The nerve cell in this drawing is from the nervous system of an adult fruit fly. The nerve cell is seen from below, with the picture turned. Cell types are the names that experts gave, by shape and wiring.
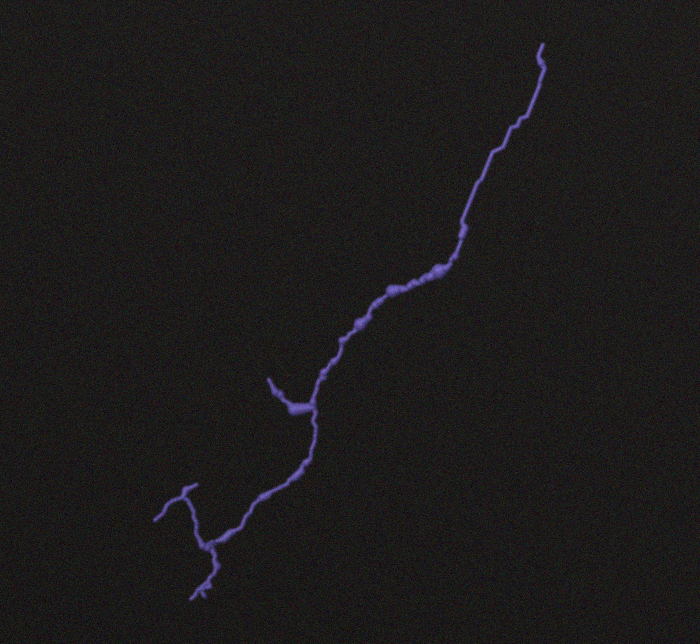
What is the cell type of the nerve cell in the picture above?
SNta27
